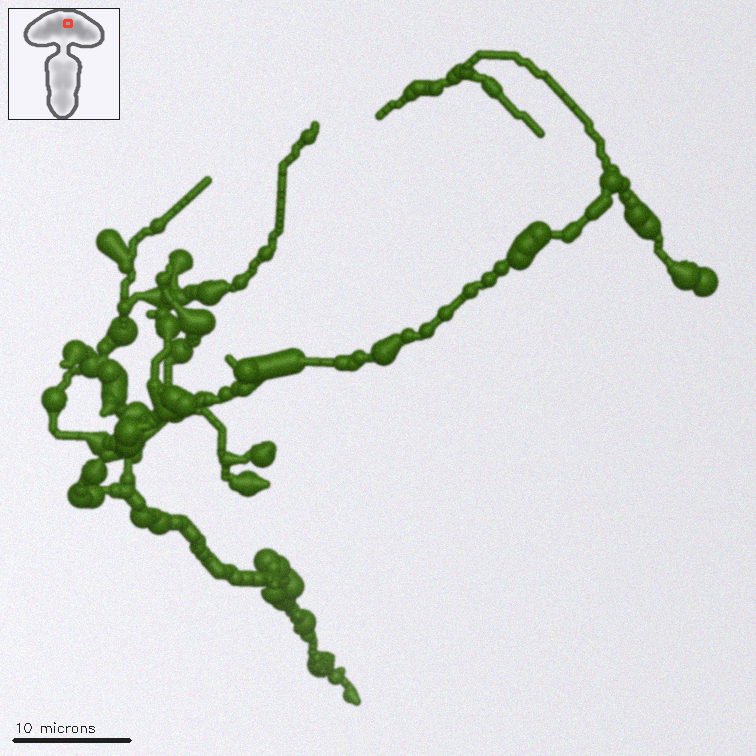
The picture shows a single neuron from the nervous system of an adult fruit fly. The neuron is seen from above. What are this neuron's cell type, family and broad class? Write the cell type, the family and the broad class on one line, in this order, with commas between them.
LB2a, class gustatory, sensory neuron entering the brain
